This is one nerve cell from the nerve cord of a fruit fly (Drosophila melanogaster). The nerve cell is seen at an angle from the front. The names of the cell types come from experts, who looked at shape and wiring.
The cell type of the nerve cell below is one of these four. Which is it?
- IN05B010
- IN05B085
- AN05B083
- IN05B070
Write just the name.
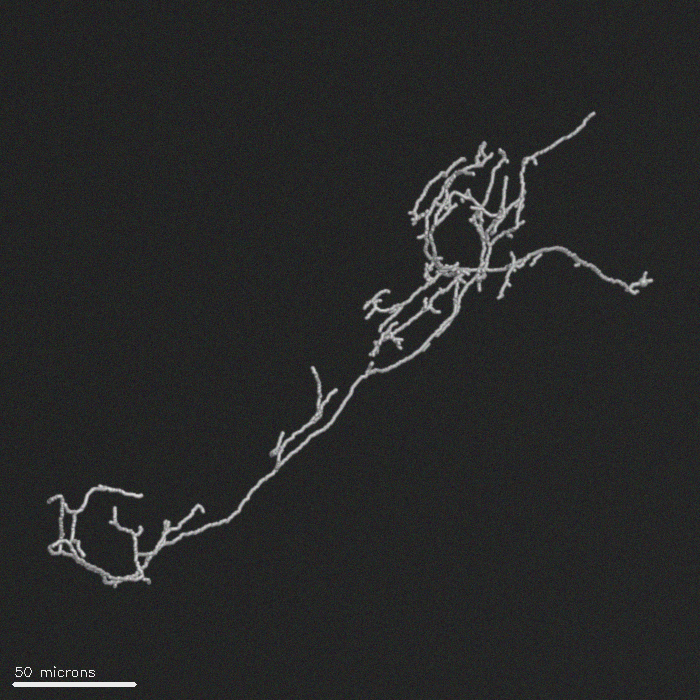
IN05B070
